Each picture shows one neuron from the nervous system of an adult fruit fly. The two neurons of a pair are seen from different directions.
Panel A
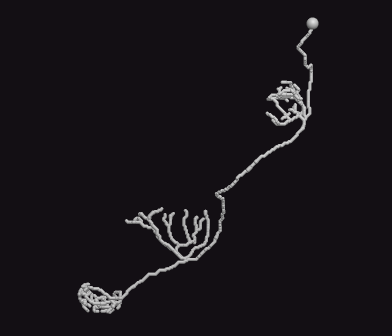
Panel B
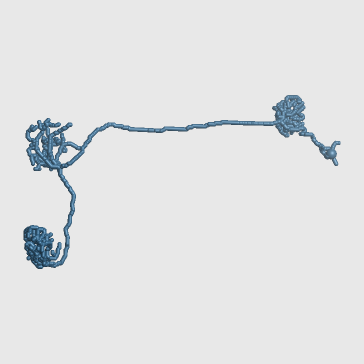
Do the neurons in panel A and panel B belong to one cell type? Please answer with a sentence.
They are of different cell types.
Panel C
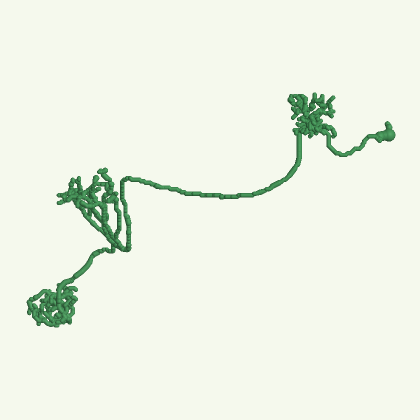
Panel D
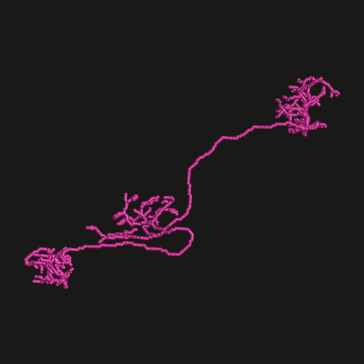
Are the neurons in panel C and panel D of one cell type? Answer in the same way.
They are of the same cell type.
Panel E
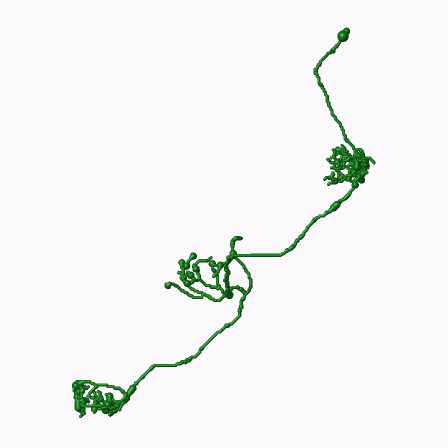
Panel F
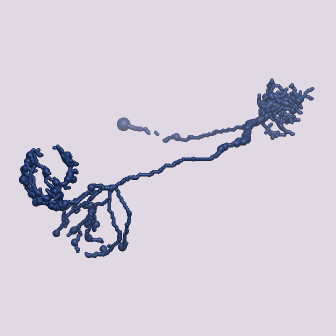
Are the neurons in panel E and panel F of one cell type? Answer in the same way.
They are of the same cell type.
